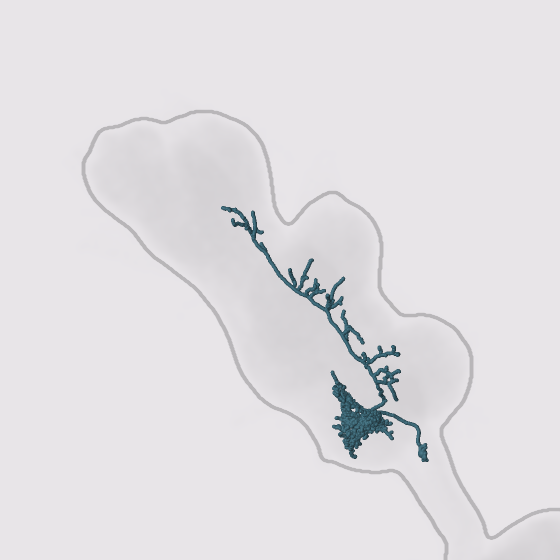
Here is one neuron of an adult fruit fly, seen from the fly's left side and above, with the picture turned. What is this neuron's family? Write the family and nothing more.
hemilineage 07B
